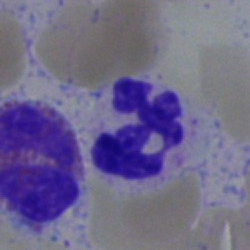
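Segmented neutrophil, central cell, with dense, clumped, dark purple chromatin. The nuclear lobes enclose a small clear gap on the right. The cytoplasm is pale lilac-grey and contains fine, faint lilac granules.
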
